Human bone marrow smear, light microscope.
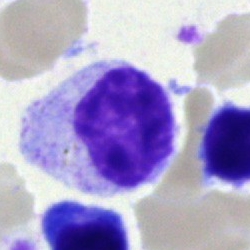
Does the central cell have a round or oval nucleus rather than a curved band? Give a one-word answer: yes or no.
Yes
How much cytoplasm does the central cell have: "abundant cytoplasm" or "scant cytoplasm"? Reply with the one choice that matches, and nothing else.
Abundant cytoplasm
